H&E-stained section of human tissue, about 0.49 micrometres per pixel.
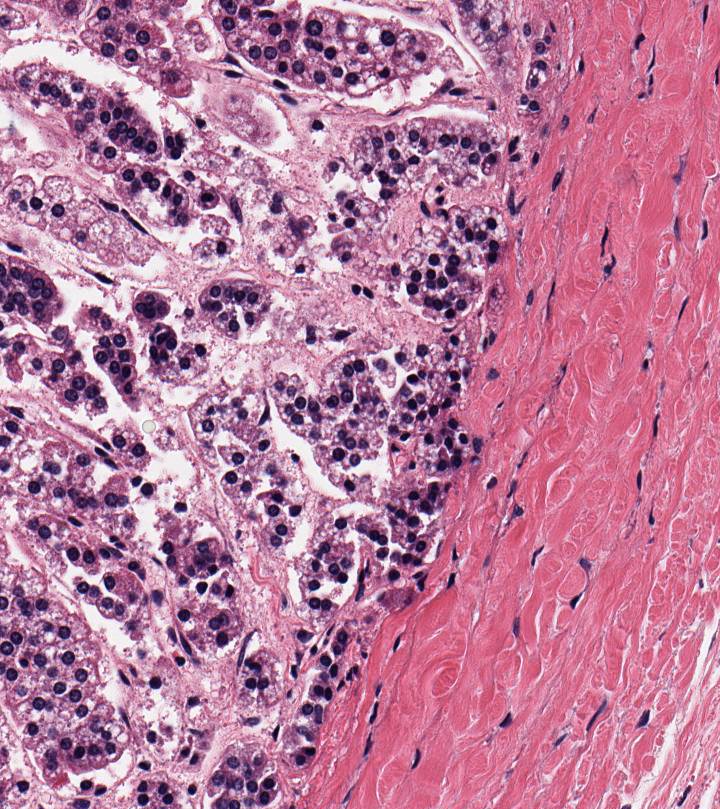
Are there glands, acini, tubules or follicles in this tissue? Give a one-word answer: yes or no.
No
